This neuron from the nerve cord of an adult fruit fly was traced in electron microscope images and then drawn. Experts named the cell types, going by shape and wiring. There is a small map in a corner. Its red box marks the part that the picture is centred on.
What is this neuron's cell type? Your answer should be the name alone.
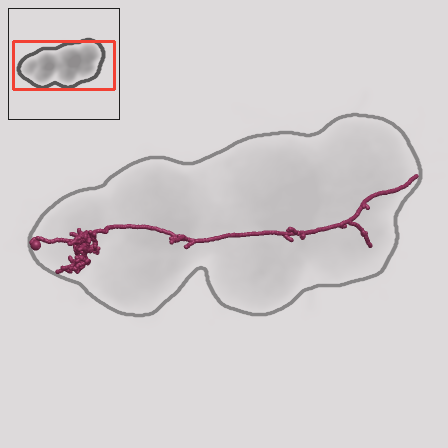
AN09B042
